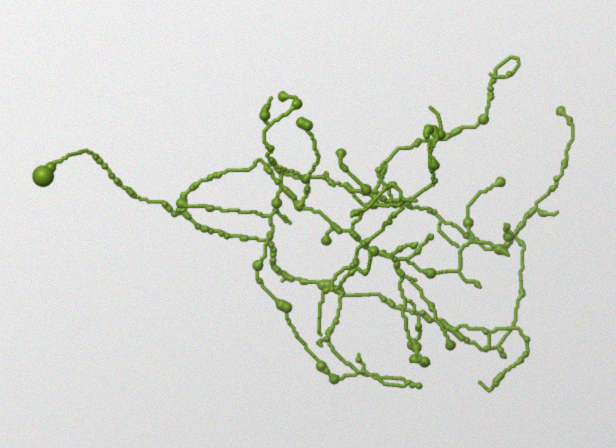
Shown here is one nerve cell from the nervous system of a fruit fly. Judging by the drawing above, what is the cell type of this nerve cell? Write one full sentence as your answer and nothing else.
The cell type lLN12A includes this nerve cell.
